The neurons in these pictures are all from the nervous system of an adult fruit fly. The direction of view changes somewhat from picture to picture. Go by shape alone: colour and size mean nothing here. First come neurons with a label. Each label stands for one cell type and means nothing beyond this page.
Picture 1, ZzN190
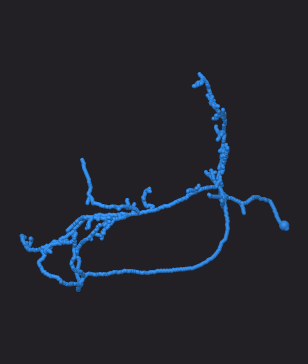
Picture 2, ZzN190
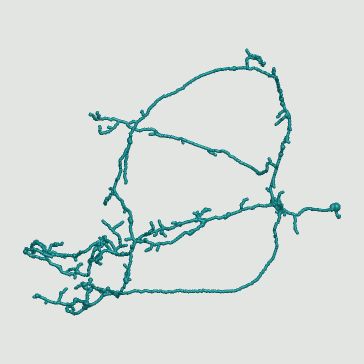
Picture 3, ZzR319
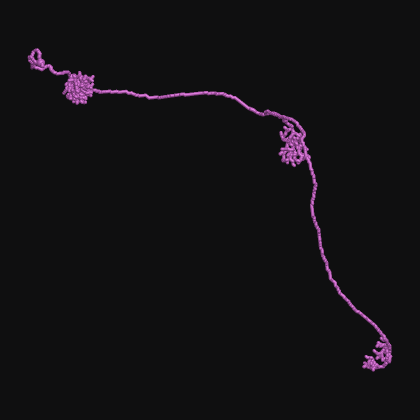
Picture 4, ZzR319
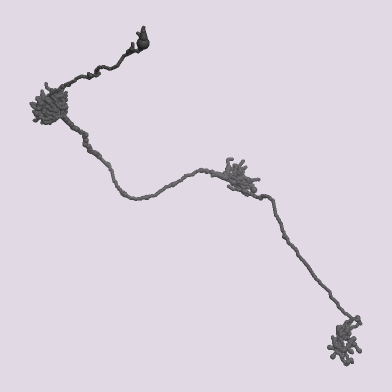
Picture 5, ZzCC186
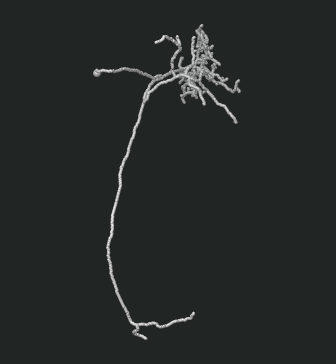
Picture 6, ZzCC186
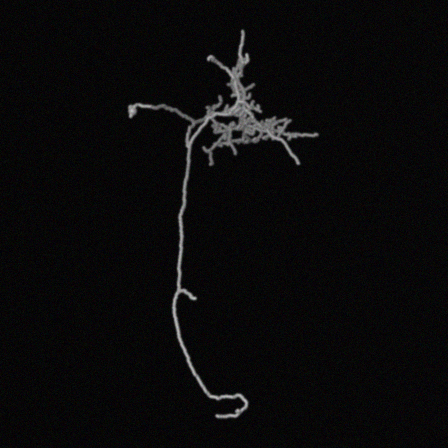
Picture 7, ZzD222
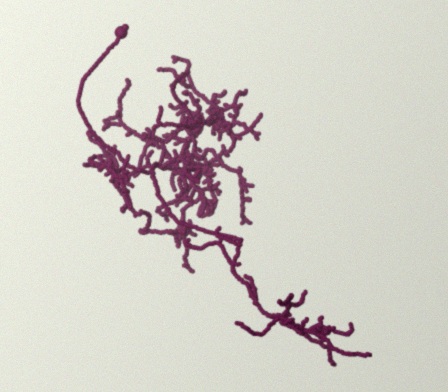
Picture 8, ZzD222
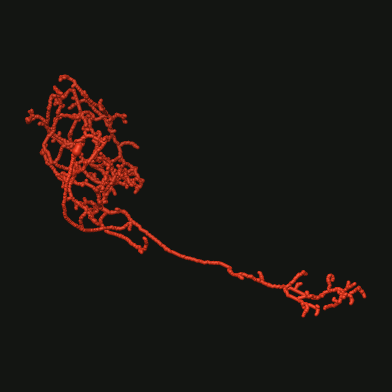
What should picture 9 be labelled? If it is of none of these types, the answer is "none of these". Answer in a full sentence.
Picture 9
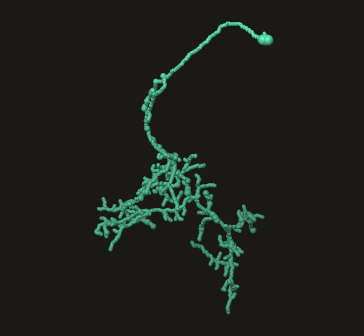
It belongs to none of these.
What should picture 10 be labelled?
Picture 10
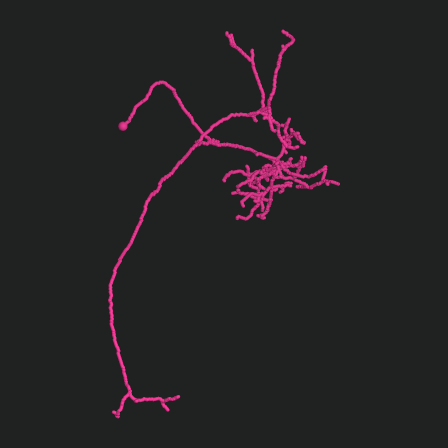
It belongs to ZzCC186.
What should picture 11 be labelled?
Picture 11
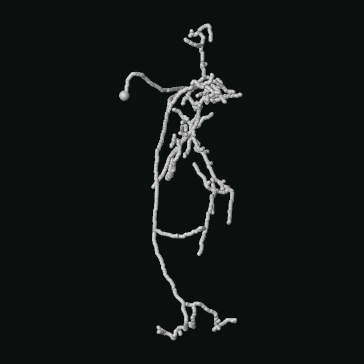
It belongs to ZzCC186.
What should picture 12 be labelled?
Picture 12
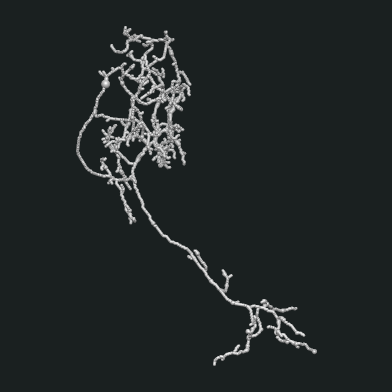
It belongs to ZzD222.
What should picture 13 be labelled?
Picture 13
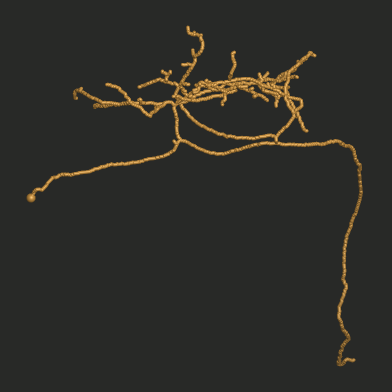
It belongs to none of these.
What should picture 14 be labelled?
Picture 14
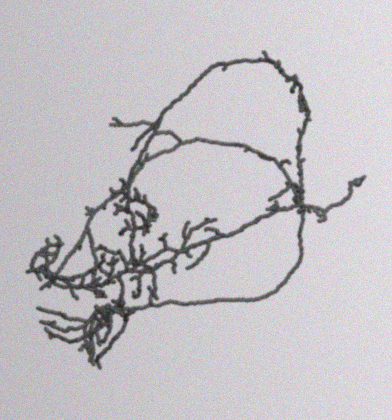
It belongs to ZzN190.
